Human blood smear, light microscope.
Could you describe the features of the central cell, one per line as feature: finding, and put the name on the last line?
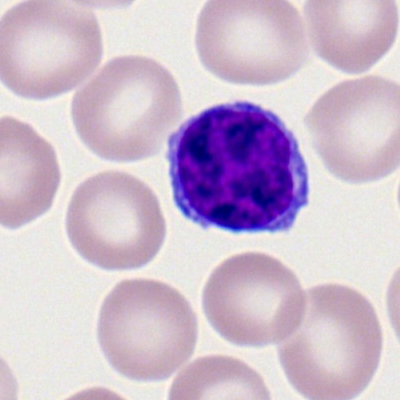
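Chromatin: coarsely clumped into dark patches
Cytoplasm: thin pale blue rim around the nucleus
Outline: slightly ragged, not smooth
Name: lymphocyte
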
